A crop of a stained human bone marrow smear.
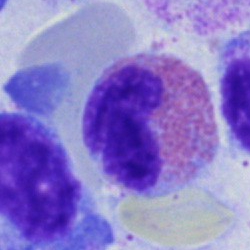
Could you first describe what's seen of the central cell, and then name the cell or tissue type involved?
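The nucleus is kidney-shaped and lies in the left part of the cell, its indentation facing the right side. Its chromatin is dark purple and coarsely clumped. Fine pink-red granules densely fill the cytoplasm. This cell is an eosinophil.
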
